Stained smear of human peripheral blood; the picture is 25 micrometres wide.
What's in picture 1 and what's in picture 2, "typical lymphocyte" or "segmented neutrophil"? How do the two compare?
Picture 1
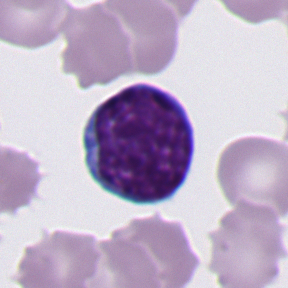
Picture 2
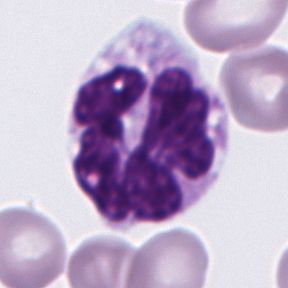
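The typical lymphocyte is in picture 1, and the segmented neutrophil is in picture 2. The typical lymphocyte has a round, smooth outline and is about 10 micrometres across.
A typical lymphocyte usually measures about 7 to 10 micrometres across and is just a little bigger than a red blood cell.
Most of the red cells near it have spiky, crenated outlines. The segmented neutrophil has a smooth, roughly oval outline, and its nucleus alone is about 14 micrometres across. Its cytoplasm is pale pinkish-lilac with only faint fine granules and no coarse orange granules, whereas no granules are visible in the typical lymphocyte.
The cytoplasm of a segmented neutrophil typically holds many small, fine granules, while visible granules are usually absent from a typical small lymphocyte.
The two cells share dark purple clumped chromatin, coarsely clumped in the lymphocyte and densely in the neutrophil, along with a lack of visible nucleoli and of surface projections.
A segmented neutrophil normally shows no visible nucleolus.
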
